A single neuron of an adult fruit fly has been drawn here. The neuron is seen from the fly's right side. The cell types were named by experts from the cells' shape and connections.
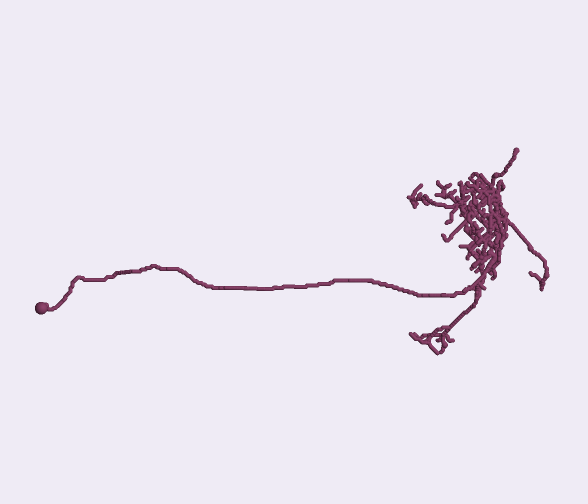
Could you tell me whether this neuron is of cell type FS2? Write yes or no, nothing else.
no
